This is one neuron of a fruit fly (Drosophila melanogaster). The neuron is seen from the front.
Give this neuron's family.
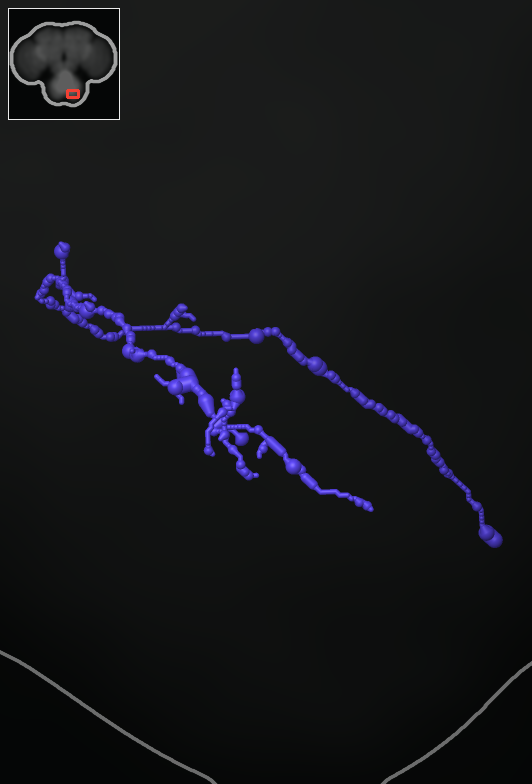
class mechanosensory tactile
